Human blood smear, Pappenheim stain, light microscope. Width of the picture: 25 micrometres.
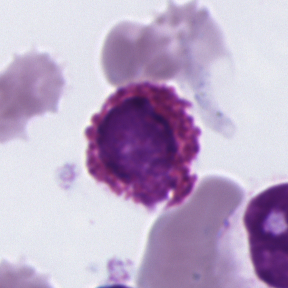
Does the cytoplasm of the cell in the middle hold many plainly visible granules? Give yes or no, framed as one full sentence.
Yes, visible granules are present in great number in its cytoplasm.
